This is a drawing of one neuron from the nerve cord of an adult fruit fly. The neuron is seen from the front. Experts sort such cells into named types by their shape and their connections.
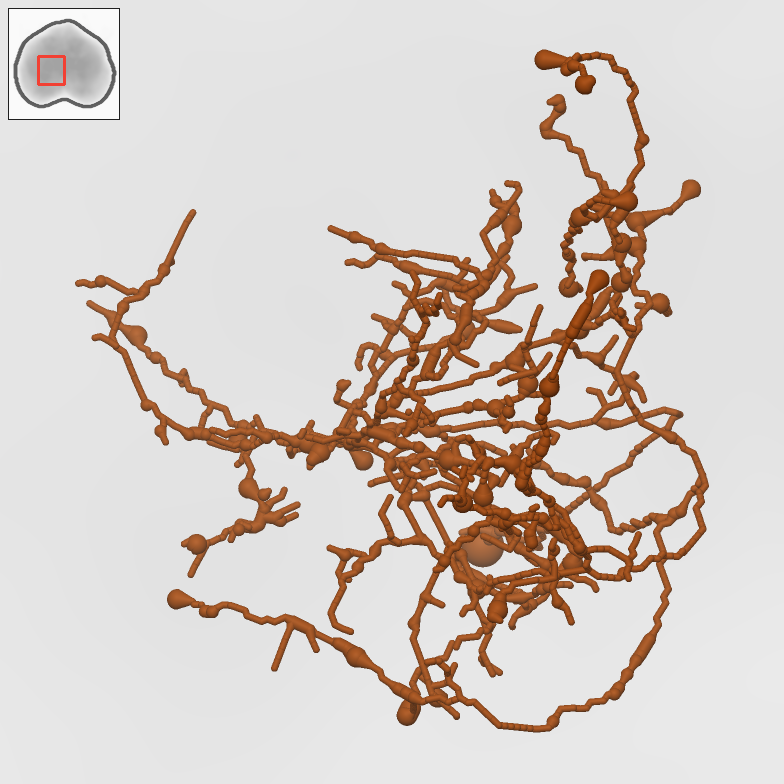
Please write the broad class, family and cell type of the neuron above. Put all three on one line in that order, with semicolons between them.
nerve-cord intrinsic neuron; hemilineage 01B; IN01B062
